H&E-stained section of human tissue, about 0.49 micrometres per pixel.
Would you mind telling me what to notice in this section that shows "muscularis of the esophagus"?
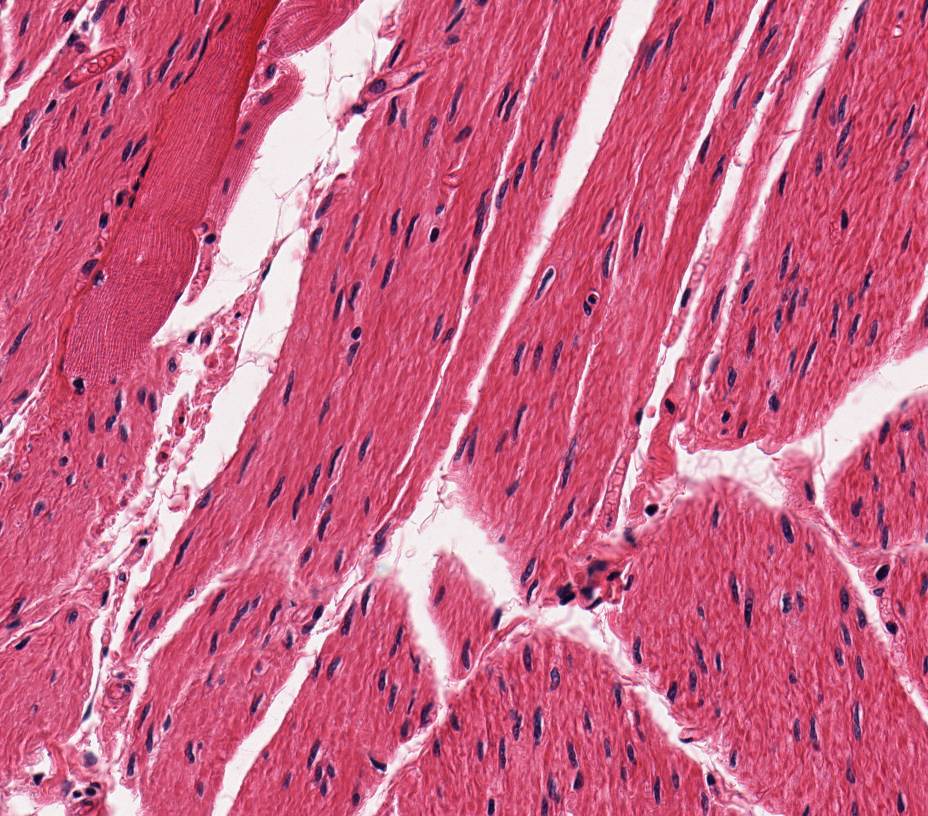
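This is the muscularis of the esophagus, and most of the field is muscle bundles running diagonally from lower left to upper right. In most bundles the fibres have pink fibrillar cytoplasm with no cross-striations, and their nuclei are elongated, cigar-shaped and dark purple, lying in line with the fibres.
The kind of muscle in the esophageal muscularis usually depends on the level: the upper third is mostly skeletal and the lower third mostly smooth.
So a mixture fits here: the broad fibre at upper left, with its clearly visible cross-striations, sits beside bundles that lack them.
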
